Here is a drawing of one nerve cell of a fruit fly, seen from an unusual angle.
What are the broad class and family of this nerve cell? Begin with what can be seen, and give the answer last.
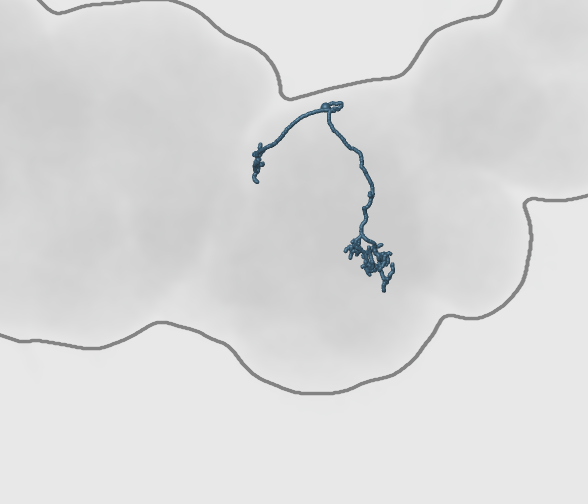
In this view it is taller than it is wide. Its broad class is optic-lobe intrinsic neuron. Its family is MeLo.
